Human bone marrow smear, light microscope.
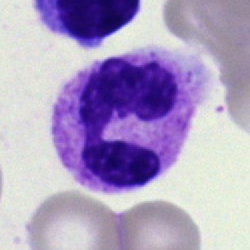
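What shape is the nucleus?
It is C-shaped, with its opening facing right, and its upper and lower parts are joined on the left side.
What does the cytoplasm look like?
It is pinkish-lilac and contains fine, small granules.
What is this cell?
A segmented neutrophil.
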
